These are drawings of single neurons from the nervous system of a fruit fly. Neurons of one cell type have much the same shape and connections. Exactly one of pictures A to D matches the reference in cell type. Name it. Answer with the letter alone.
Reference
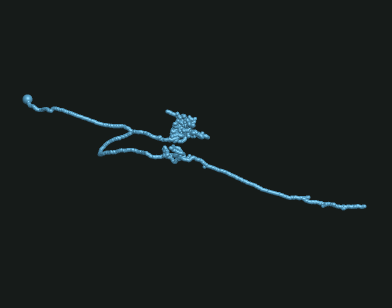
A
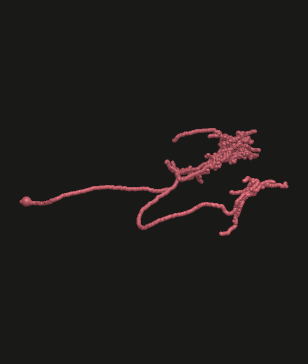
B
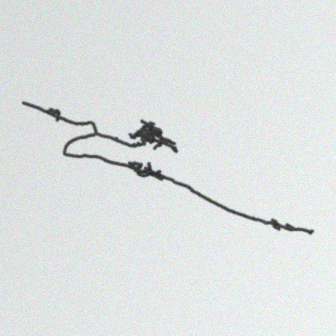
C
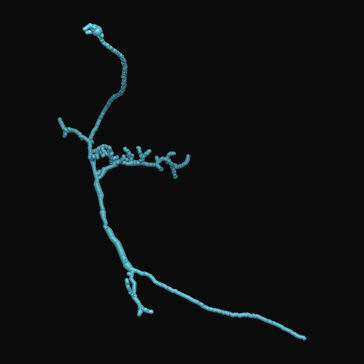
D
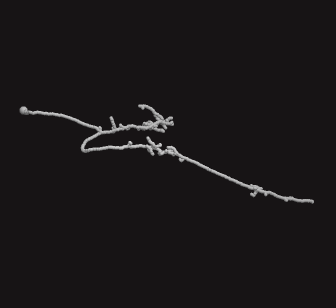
B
